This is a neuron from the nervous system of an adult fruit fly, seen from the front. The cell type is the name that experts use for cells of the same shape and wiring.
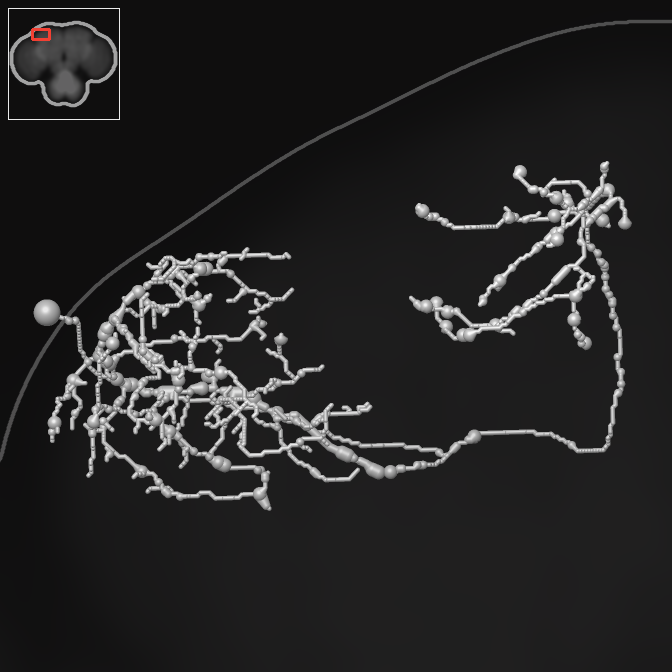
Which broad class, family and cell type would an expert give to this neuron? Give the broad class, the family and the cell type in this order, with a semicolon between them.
central-brain intrinsic neuron; hemilineage LHp3; LHPV5h2_a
